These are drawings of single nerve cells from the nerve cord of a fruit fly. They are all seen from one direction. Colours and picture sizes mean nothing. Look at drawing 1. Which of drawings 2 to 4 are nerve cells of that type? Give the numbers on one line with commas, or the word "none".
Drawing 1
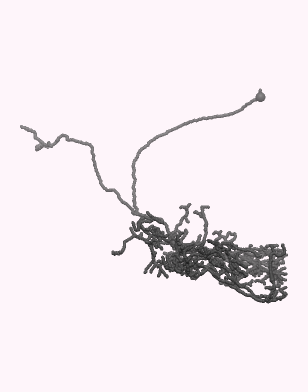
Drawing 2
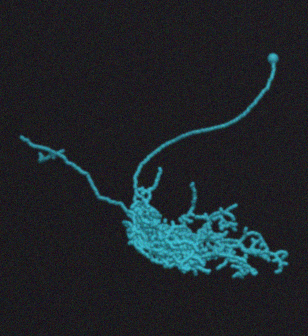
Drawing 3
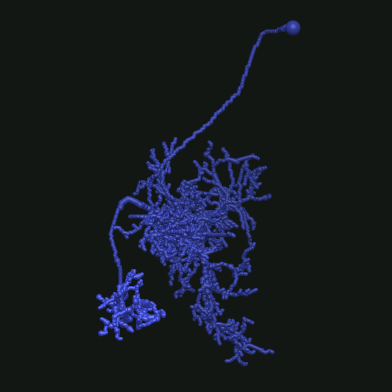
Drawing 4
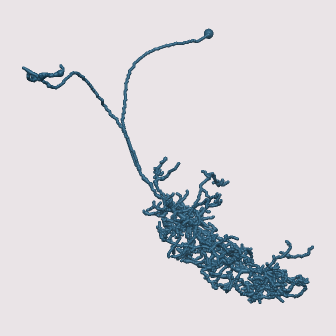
2, 4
